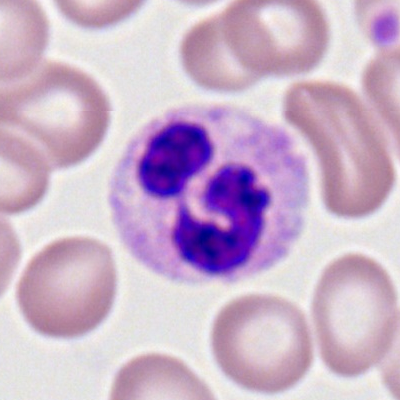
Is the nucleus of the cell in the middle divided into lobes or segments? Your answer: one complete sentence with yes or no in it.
Yes, separate lobes or segments make up the nucleus of this cell.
